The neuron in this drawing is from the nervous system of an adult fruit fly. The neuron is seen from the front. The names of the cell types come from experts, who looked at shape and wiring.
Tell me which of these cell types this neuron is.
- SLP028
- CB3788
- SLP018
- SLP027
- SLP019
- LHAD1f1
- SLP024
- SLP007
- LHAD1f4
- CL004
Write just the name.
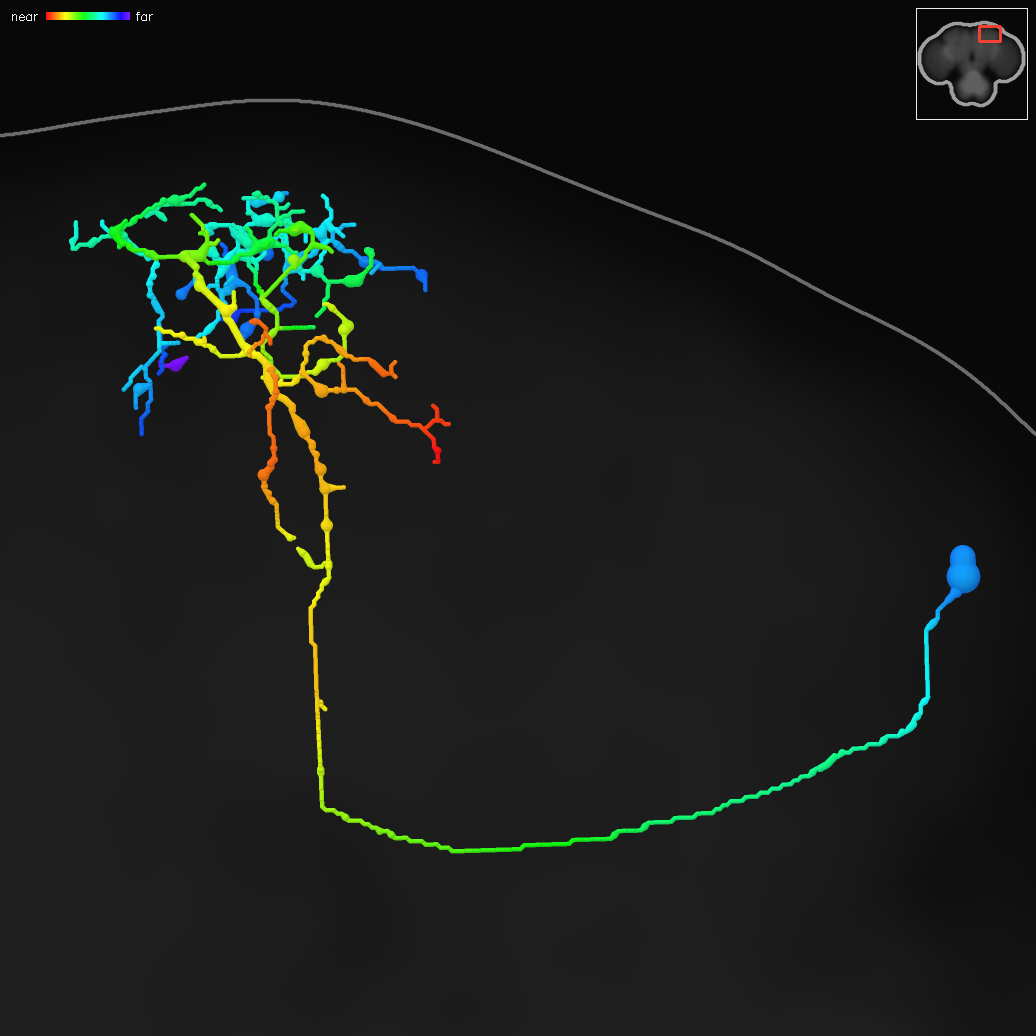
SLP024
